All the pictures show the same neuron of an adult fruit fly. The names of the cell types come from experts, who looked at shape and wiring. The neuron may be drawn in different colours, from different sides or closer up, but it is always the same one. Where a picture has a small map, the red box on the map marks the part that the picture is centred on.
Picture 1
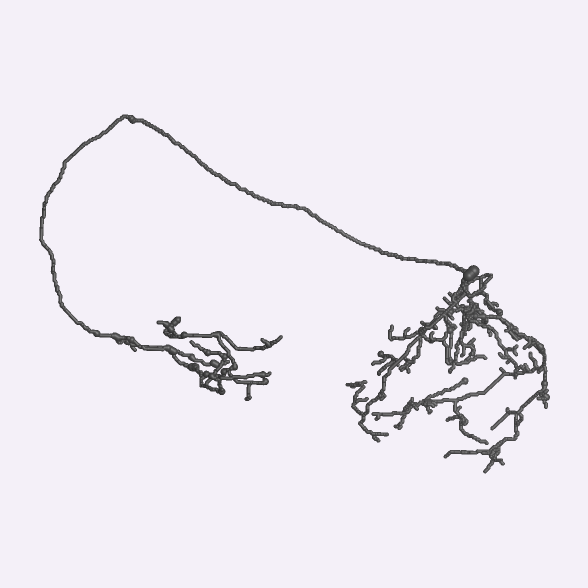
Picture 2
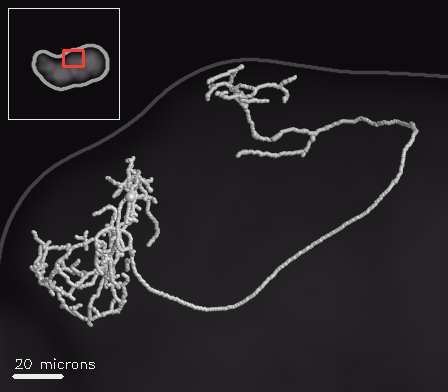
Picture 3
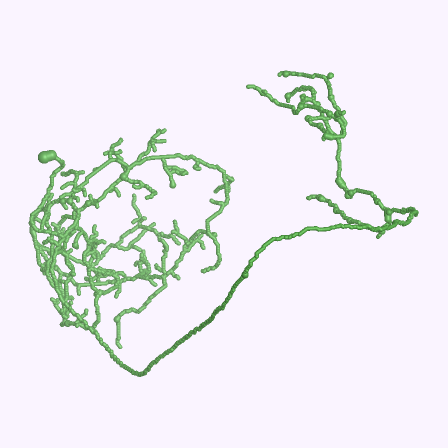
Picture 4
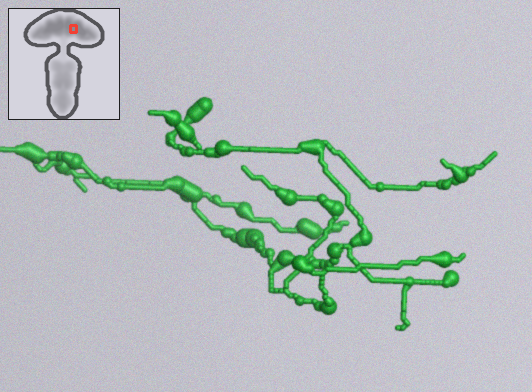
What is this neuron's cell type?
LHAD1d1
